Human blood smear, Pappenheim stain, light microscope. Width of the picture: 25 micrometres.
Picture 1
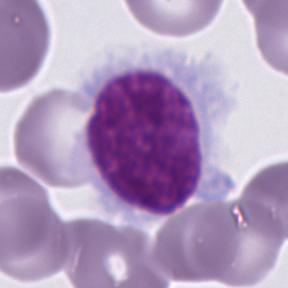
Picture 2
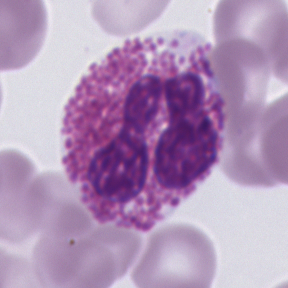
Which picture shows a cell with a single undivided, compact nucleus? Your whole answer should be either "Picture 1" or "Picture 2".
Picture 1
